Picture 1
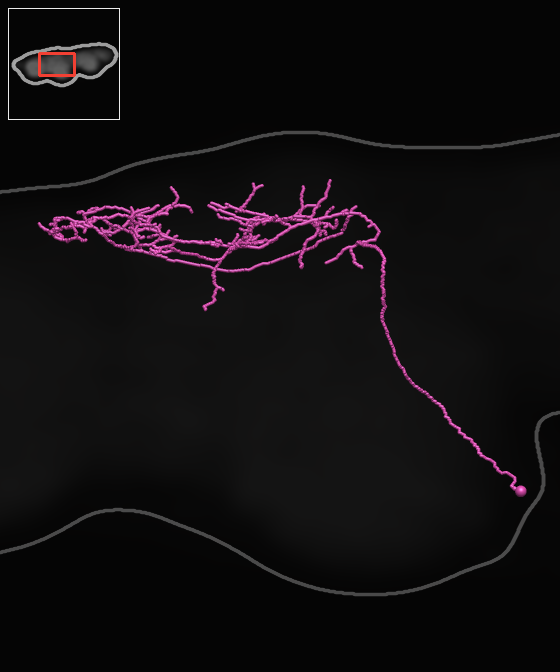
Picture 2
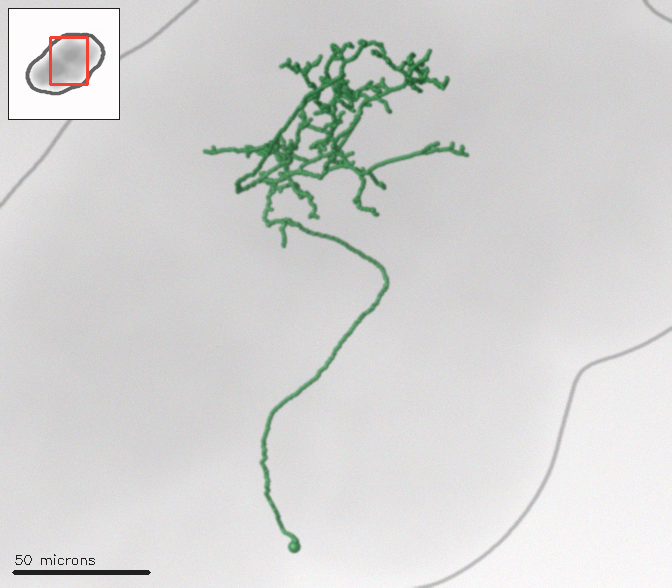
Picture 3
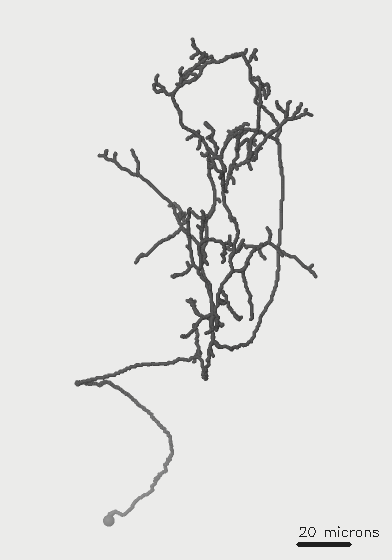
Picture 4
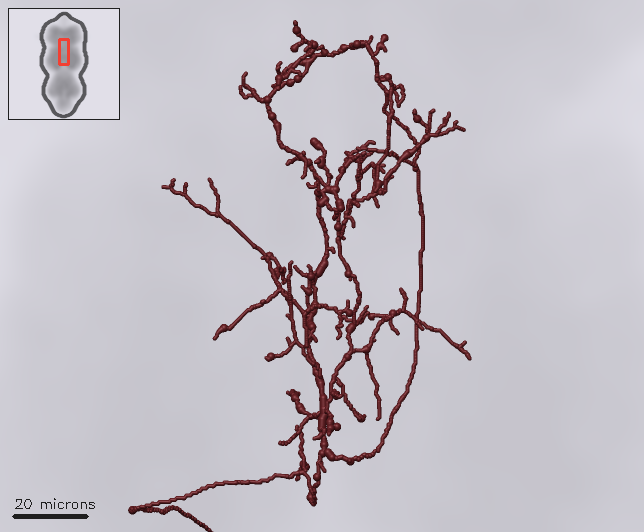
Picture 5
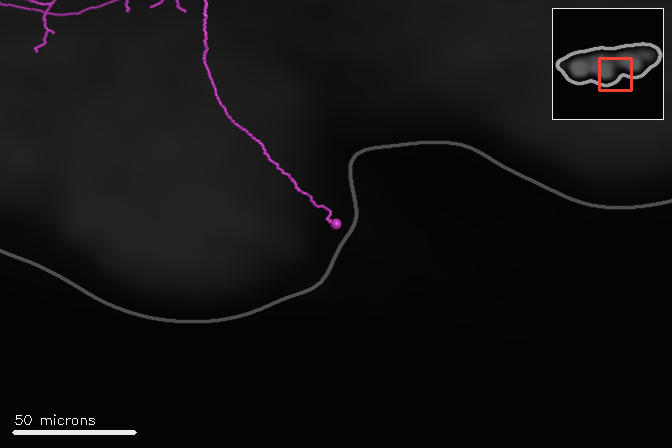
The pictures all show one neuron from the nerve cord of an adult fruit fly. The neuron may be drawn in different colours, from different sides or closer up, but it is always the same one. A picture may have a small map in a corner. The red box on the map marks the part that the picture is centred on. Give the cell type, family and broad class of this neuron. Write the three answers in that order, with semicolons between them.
IN06A081; hemilineage 06A; nerve-cord intrinsic neuron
